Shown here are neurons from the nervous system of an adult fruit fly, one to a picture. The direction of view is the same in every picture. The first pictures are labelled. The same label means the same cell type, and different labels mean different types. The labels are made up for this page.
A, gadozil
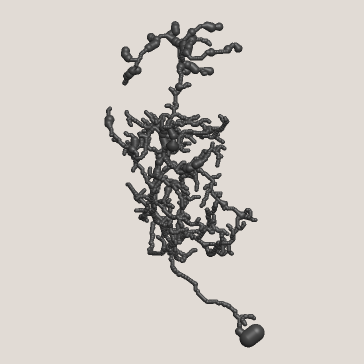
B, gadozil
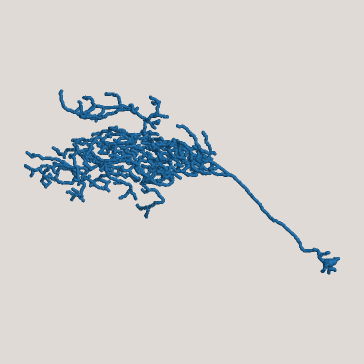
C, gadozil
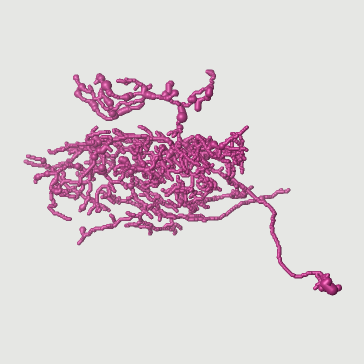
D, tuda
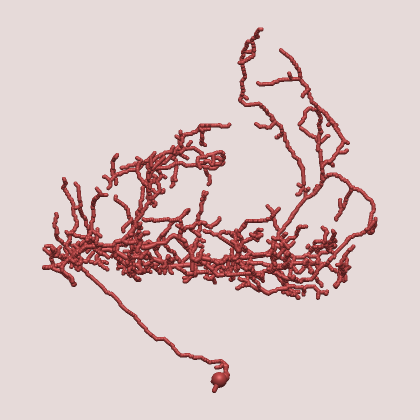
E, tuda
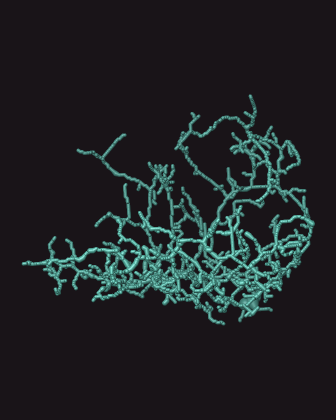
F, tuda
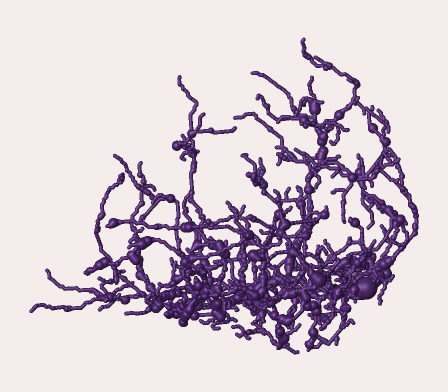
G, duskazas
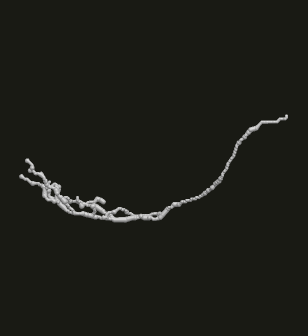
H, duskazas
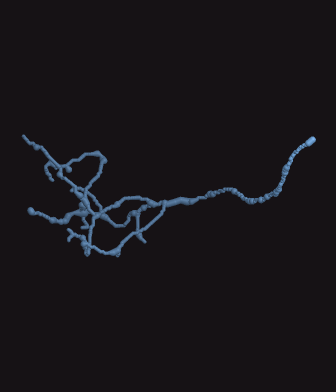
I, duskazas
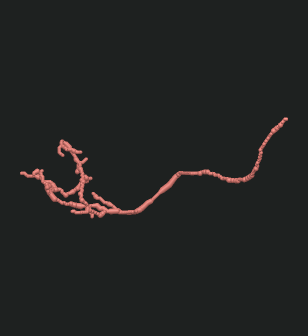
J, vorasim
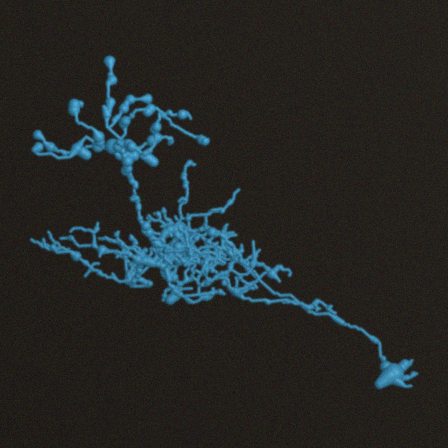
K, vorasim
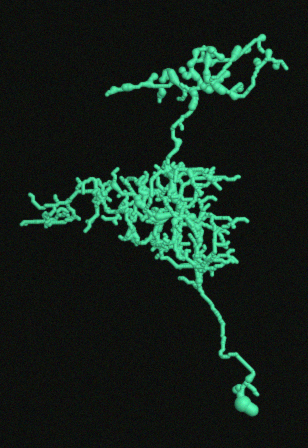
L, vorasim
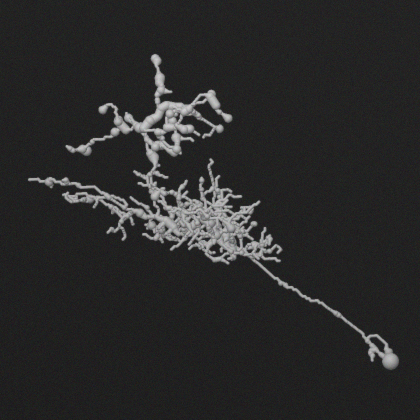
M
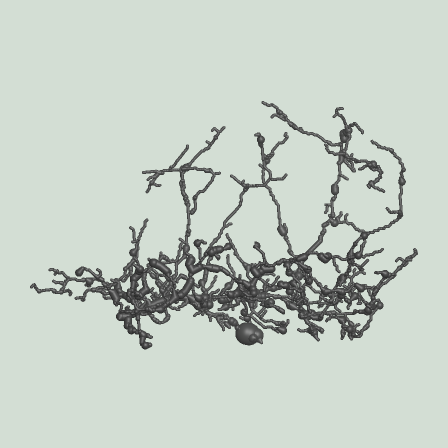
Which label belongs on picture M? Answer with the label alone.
tuda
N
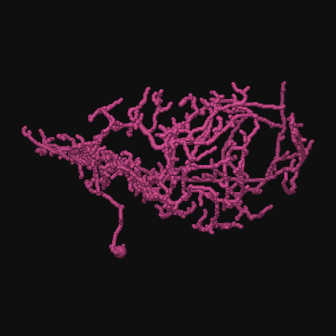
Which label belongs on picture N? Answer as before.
tuda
